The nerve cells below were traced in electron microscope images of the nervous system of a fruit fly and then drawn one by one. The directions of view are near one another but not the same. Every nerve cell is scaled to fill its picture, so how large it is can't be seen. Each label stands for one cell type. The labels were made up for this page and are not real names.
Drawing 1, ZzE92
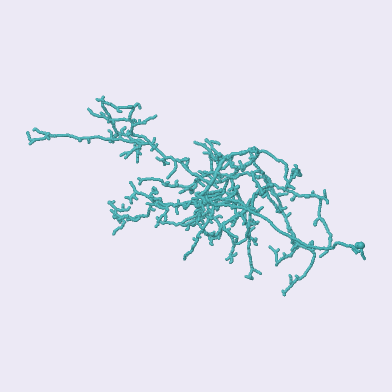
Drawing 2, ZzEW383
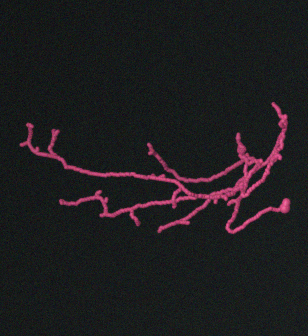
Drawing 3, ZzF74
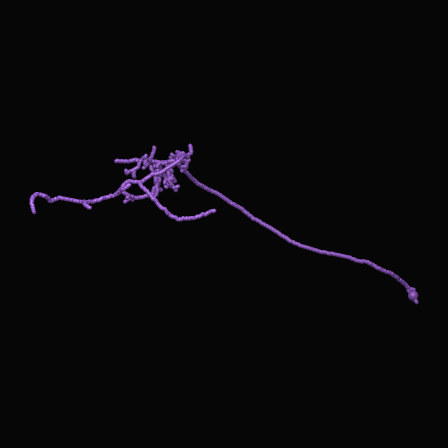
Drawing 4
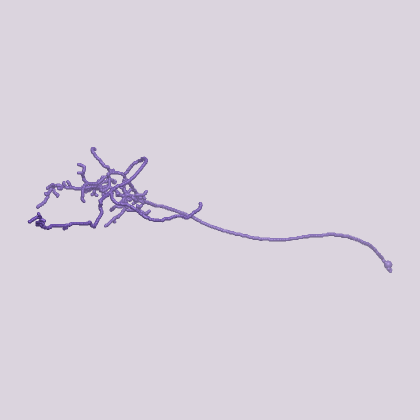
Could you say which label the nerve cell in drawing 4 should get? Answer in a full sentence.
It belongs to ZzF74.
